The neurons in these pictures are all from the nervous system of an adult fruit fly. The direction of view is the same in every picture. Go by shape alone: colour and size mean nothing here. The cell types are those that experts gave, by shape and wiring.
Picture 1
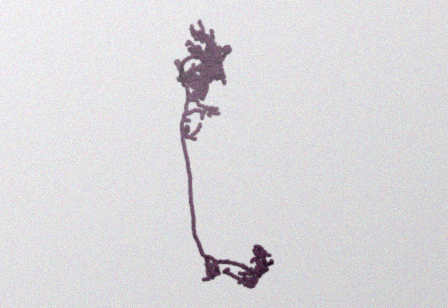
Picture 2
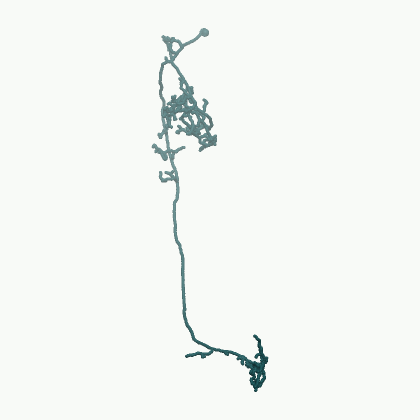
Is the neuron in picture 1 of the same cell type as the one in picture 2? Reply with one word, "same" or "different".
different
